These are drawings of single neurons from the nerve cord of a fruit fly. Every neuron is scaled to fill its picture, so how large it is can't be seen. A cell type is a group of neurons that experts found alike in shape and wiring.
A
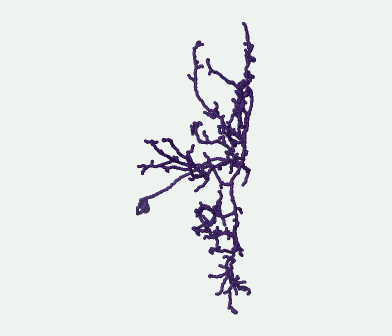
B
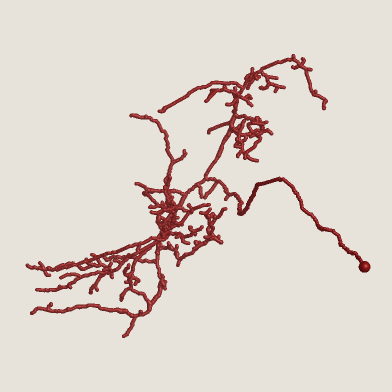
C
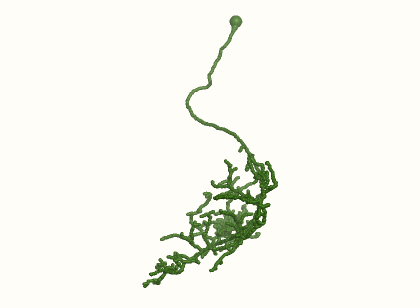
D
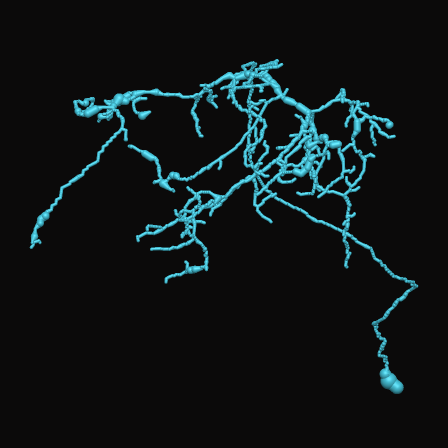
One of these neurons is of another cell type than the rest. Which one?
Picture D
